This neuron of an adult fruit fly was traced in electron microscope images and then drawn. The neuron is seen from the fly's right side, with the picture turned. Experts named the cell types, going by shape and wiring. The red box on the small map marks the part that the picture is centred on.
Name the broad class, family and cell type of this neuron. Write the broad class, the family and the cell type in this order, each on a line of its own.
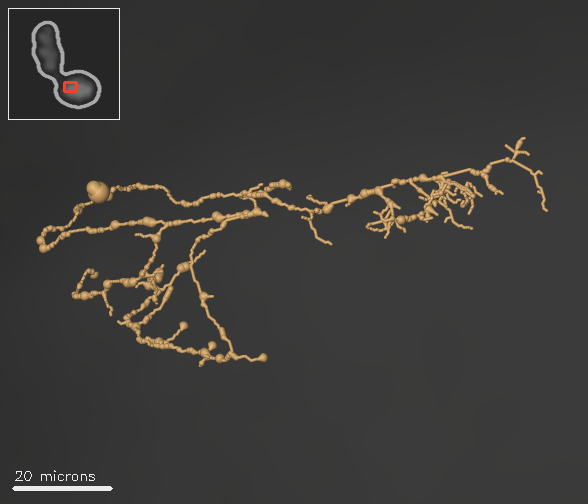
optic-lobe intrinsic neuron
LPi
LPi4a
